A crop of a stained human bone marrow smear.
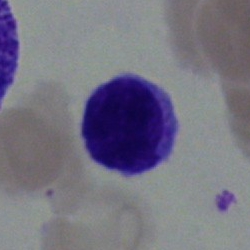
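Lymphocyte in a stained human bone marrow smear. Its outline is roughly round, with a few slightly flattened, angular stretches, and the surface is smooth, lacking hair-like projections or blebs. The chromatin stains deep purple and appears dense and coarse. The image is slightly out of focus, which softens the cell's edge and the chromatin detail.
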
